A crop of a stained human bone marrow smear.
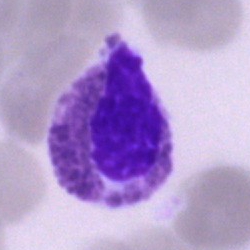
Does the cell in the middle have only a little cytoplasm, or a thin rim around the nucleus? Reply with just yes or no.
No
